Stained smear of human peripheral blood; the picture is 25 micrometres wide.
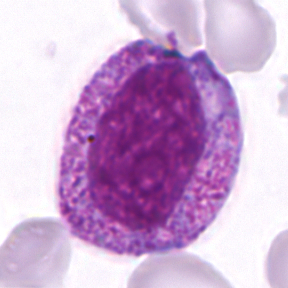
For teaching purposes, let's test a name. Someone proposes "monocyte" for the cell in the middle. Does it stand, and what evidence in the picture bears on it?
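Start with the granules: the cytoplasm is densely packed with reddish-purple ones.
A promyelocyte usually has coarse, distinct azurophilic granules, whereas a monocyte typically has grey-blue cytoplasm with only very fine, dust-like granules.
So the granules go with promyelocyte and against monocyte. Size doesn't settle it: the cell is about 20 by 15 micrometres.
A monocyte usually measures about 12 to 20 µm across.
On size alone, then, monocyte wouldn't be ruled out. The rest is simply what's there: an oval outline, smooth for most of its border, a wider band of cytoplasm right of the nucleus than left, a paler zone beside the nucleus at the upper right, no clear vacuoles, and a tiny dark brown dot over the left edge of the nucleus. So it isn't a monocyte; this cell is a promyelocyte.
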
